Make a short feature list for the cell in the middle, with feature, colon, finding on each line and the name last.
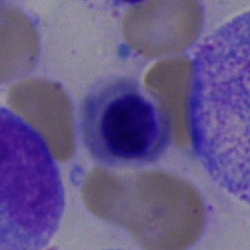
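Chromatin: very dark, tightly condensed
Cytoplasm: a moderate greyish-blue rim all the way round the nucleus
Granules: none in the cytoplasm
Vacuoles: none either
Cell: an erythroblast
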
